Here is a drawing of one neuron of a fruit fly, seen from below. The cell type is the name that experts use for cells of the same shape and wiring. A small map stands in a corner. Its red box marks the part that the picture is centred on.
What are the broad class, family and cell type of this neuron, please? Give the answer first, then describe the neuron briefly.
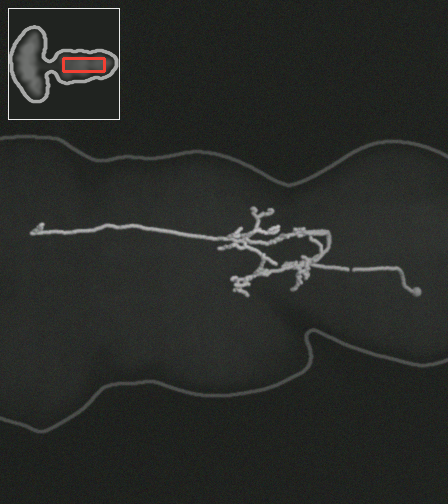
This is a nerve-cord intrinsic neuron. Its family is hemilineage 06A. Its cell type is IN06A104. It is in the nerve cord and does not reach the brain. The cell body can be seen on the right of the picture.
